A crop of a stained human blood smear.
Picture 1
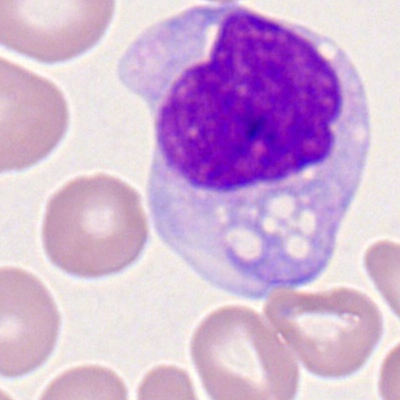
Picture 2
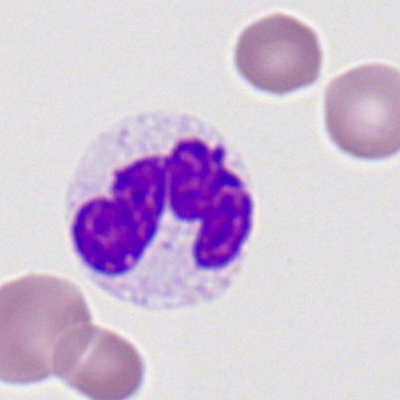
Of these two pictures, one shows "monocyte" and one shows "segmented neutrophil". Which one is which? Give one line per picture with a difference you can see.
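The cell in picture 1 is a monocyte. Several clear round vacuoles cluster in the cytoplasm below the nucleus.
The cell in picture 2 is a segmented neutrophil. No vacuoles are seen in the cytoplasm.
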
